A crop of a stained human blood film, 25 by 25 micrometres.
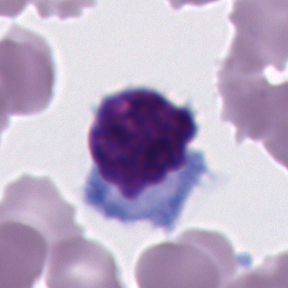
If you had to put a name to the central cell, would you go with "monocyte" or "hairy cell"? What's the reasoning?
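This is a hairy cell rather than a monocyte. Size first: the cell is about 12 micrometres across and its nucleus about 9 micrometres across, the nucleus filling about 60% of the cell's area. Position next: the nucleus lies toward the top of the cell, so most of the cytoplasm lies below it, with little or none above. Then colour and edge: the cytoplasm is pale blue, and its edge is ragged, with small projections at the lower right. Last, the chromatin is dark purple and coarsely clumped.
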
